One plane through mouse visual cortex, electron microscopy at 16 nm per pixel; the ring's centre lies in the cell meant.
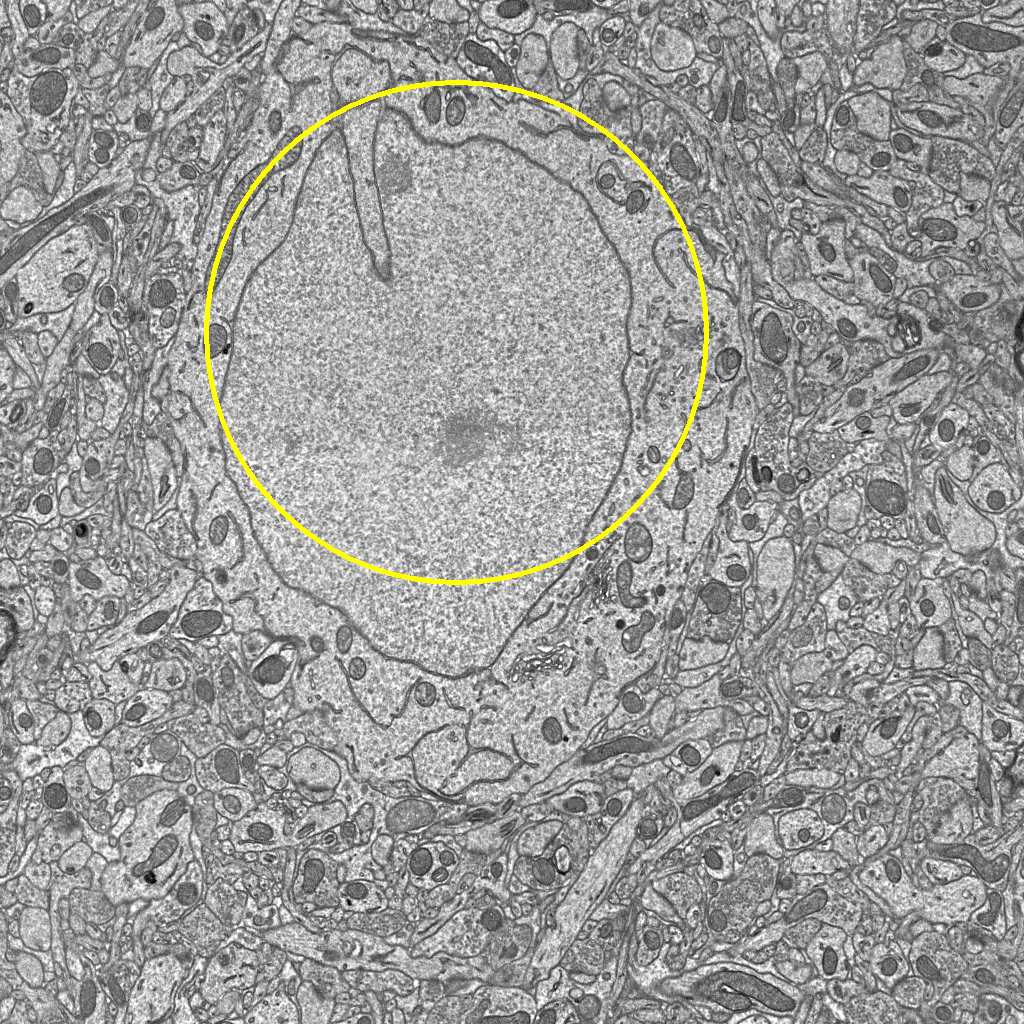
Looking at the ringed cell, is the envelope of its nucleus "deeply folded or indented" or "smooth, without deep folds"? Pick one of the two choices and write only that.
Deeply folded or indented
